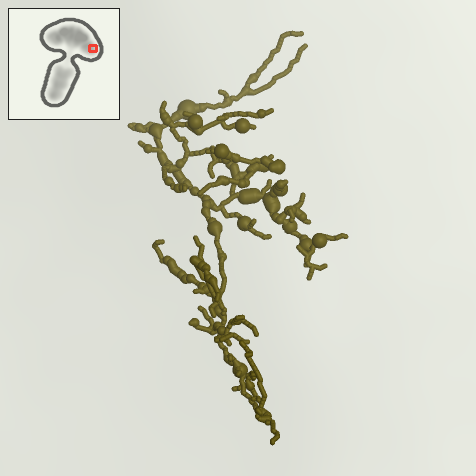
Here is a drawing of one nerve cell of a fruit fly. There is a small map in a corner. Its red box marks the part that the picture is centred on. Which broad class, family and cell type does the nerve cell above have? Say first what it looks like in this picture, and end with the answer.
It is in the brain and does not reach the nerve cord. Dozens of branch ends can be seen. Its broad class is optic-lobe intrinsic neuron. Its family is Mi. It is of cell type Mi16.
